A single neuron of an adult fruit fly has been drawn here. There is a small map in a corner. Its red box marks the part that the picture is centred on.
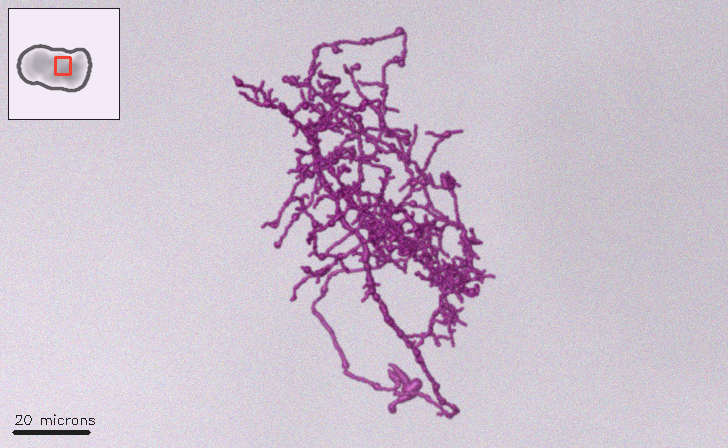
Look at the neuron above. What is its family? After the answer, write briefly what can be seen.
Its family is hemilineage VLPa1_lateral. This is a central-brain intrinsic neuron. By the scale bar it is about 100 microns tall in this view. As drawn here it is taller than it is wide.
